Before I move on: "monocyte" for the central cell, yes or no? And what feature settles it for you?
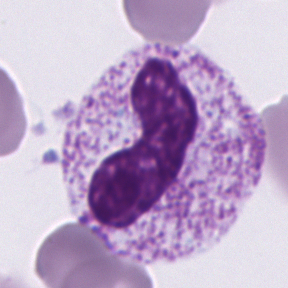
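To begin with the nucleus: it is a single curved, sausage-like band, not split into separate lobes. Its chromatin is dark purple and densely clumped. The cytoplasm is abundant and pale pinkish-lilac, filled throughout with many small purple granules that leave the nuclear outline clearly visible. The cell outline is roughly round.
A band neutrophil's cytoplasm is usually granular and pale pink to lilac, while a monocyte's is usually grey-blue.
The cytoplasm here matches the first description and not the second.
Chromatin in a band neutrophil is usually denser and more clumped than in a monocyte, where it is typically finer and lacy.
The dense clumps seen here side with band neutrophil over monocyte.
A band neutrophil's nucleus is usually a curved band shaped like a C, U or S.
The curved band seen agrees with that, while the roughly round outline is not weighed either way. The cell is a band neutrophil, not a monocyte.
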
